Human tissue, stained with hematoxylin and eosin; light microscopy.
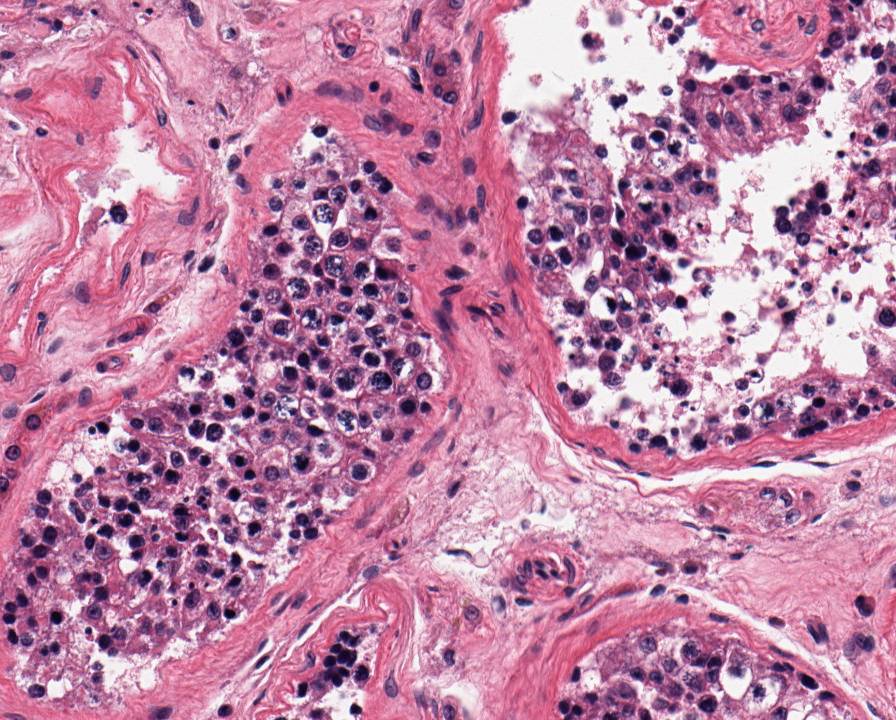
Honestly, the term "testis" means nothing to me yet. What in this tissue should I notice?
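This tissue is testis. Several rounded tubules are cut across, the largest on the left and upper right, with partial ones along the bottom edge. Each is bounded by a thick, wavy band of pink fibrous tissue, along which lie flattened, elongated dark nuclei.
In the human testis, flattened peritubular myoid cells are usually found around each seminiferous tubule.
The flattened nuclei along the tubule walls agree with this. In the upper part of the left tubule, some larger cells have pale cytoplasm and coarsely clumped nuclear chromatin.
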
